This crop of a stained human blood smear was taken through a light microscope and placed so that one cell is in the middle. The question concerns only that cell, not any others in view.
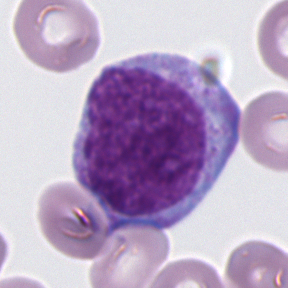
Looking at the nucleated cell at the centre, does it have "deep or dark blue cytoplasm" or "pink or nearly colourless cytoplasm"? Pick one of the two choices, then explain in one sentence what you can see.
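Deep or dark blue cytoplasm. The cytoplasm is blue, deepest in colour at the cell margin.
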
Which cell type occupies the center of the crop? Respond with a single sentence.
Standing at the centre of this crop is an atypical promyelocyte.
